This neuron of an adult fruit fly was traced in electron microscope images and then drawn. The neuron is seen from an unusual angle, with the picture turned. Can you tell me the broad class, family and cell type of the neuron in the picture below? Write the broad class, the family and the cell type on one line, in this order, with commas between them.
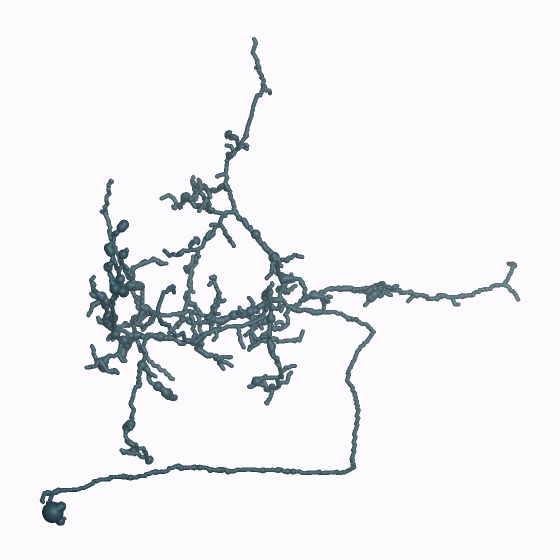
nerve-cord intrinsic neuron, hemilineage 21A, IN21A056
